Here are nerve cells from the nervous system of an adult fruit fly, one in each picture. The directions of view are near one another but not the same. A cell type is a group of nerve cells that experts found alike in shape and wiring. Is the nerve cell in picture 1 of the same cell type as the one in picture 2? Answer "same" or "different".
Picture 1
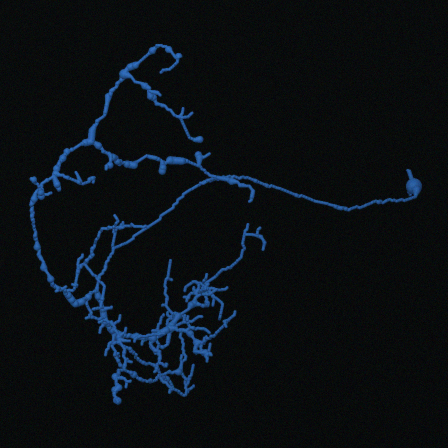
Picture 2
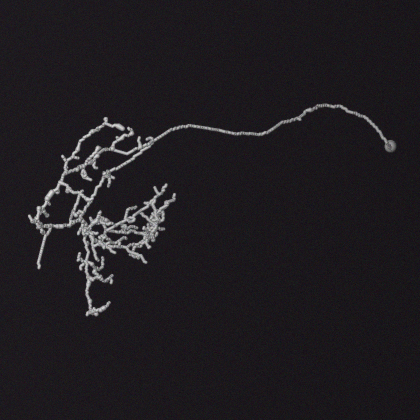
same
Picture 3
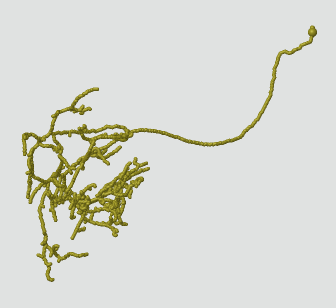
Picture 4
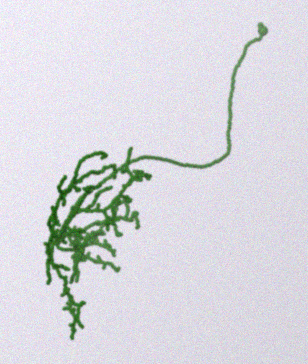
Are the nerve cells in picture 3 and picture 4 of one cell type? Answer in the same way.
same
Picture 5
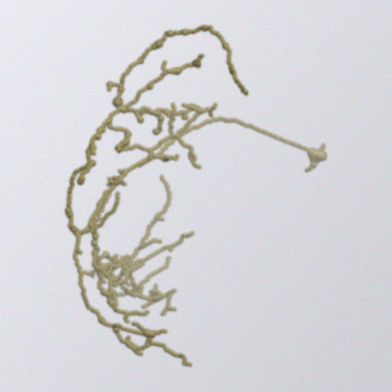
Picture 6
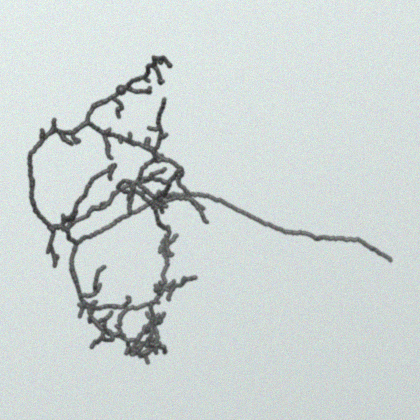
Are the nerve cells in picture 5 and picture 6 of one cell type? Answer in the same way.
same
